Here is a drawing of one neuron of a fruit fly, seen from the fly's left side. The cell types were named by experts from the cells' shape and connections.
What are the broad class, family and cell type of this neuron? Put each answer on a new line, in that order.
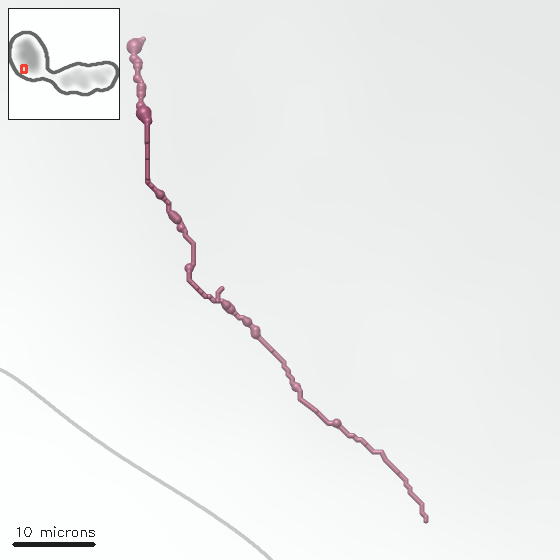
sensory neuron entering the brain
class gustatory
claw_tpGRN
